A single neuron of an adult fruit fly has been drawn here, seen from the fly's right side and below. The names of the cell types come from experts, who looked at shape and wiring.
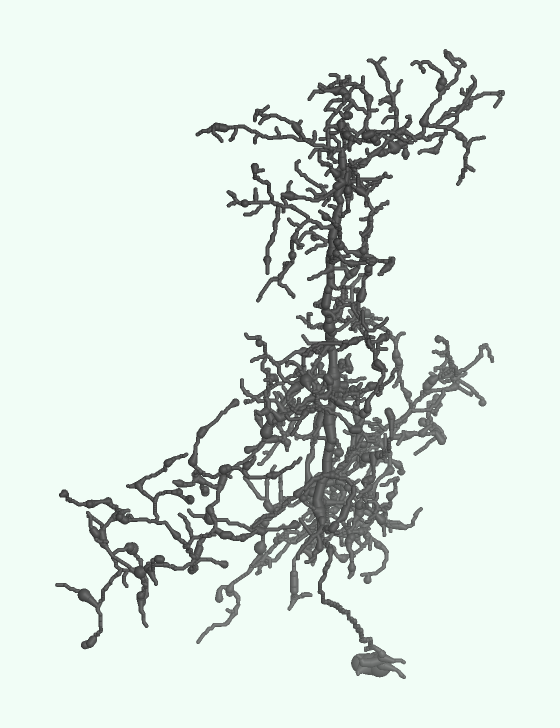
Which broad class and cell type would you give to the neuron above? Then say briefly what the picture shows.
This is a central-brain intrinsic neuron. The cell type is GNG026. The picture shows more than a hundred branch ends. In this view it is taller than it is wide.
